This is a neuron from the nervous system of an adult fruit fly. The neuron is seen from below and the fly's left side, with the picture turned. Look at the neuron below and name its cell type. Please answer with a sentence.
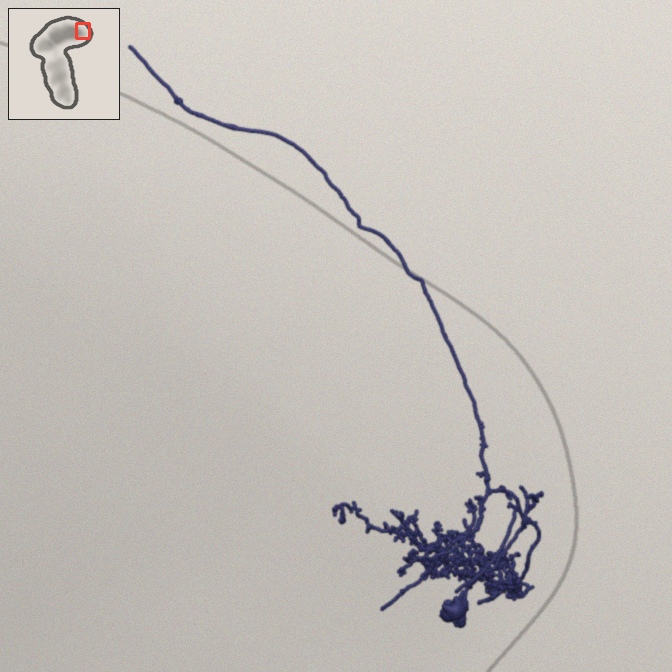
The cell type is Lawf1.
